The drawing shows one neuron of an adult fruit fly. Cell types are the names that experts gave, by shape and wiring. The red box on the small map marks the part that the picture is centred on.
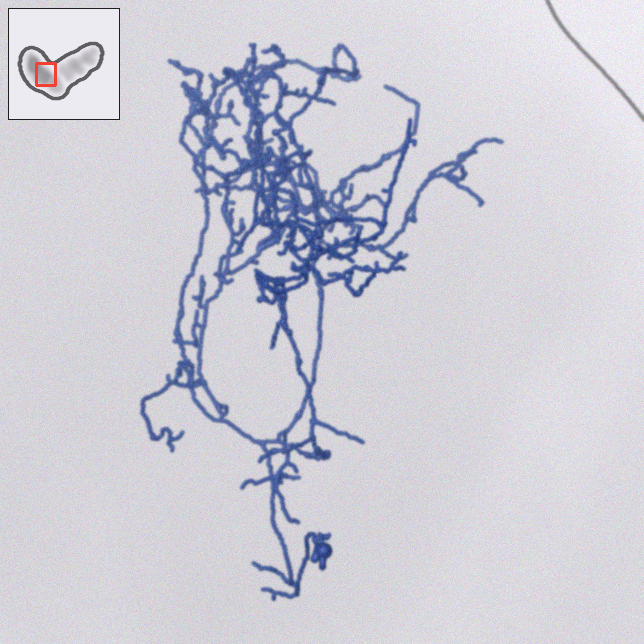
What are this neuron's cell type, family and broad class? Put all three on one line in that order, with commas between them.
CB3977, hemilineage VLPl2_medial, central-brain intrinsic neuron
